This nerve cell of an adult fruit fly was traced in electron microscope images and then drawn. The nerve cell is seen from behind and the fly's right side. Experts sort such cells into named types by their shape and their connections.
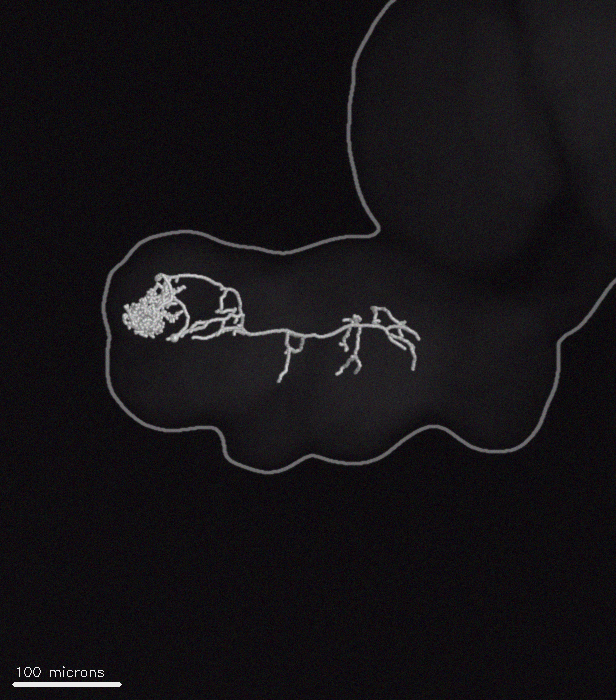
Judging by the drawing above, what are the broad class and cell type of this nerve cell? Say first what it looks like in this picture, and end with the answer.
The cell body is on the left of the picture. By the scale bar it is about 300 microns wide in this view. This is a nerve-cord intrinsic neuron. It is of cell type INXXX126.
